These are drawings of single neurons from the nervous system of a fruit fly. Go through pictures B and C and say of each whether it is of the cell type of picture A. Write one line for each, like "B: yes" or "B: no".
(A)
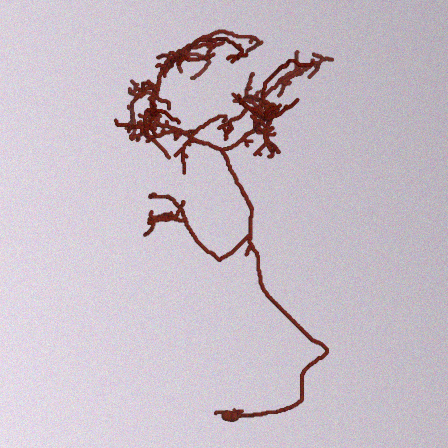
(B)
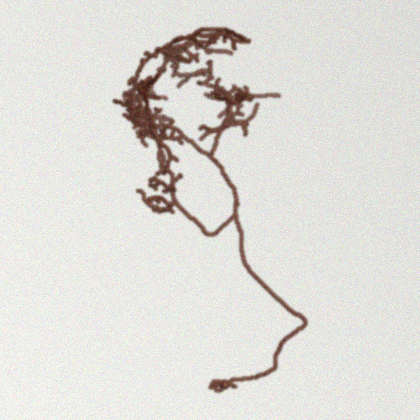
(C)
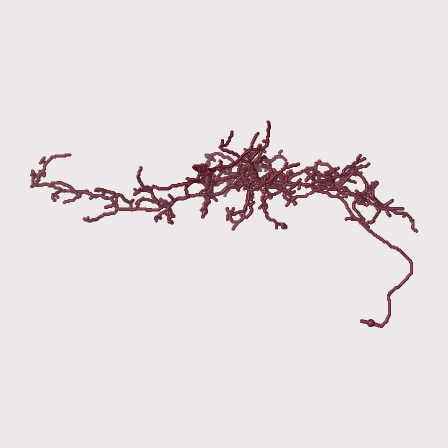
B: yes
C: no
